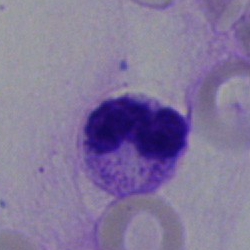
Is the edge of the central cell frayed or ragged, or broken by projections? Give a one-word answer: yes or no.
No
